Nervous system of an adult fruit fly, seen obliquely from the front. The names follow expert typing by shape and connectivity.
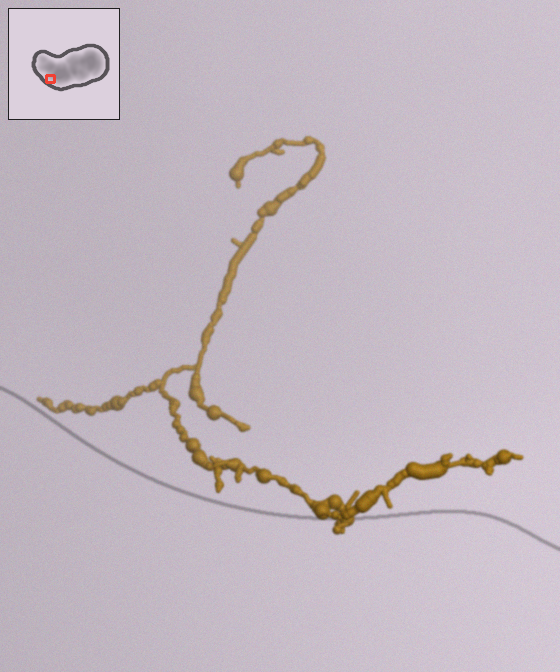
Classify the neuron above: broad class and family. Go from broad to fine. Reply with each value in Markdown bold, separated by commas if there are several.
**sensory neuron entering the nerve cord**, **class mechanosensory tactile**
